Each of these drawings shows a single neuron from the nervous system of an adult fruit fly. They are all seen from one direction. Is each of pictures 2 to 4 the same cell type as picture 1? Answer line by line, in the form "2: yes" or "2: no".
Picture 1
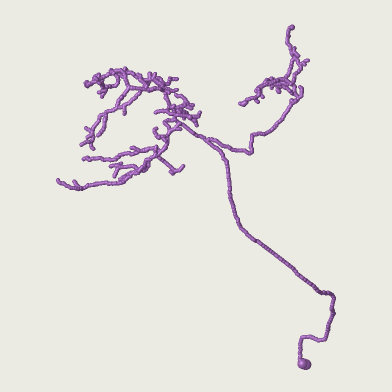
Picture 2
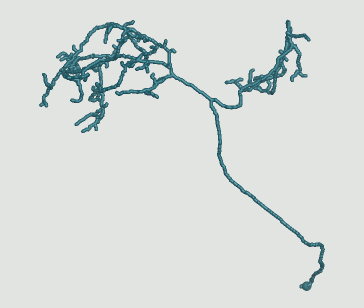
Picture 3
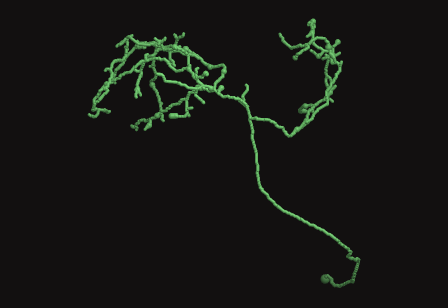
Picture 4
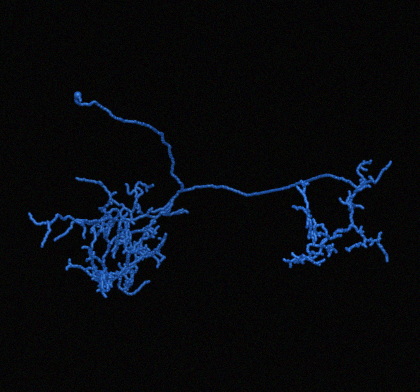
2: yes
3: yes
4: no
